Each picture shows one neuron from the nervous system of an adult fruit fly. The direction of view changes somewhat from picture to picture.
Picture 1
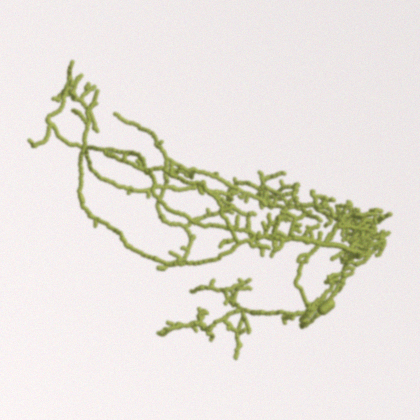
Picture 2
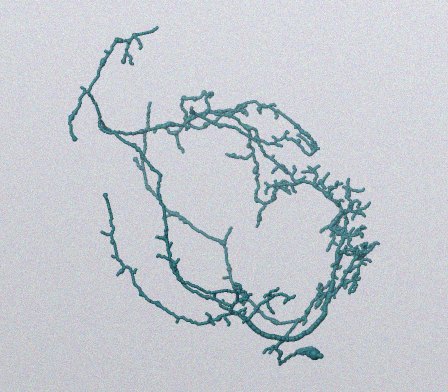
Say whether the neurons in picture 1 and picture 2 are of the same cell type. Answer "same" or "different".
same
